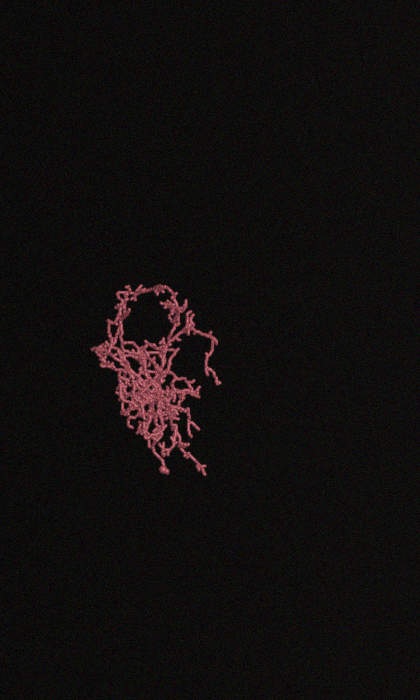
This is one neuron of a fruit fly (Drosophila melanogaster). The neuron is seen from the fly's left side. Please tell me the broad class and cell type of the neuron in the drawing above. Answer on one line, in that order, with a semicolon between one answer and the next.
central-brain intrinsic neuron; CB3407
